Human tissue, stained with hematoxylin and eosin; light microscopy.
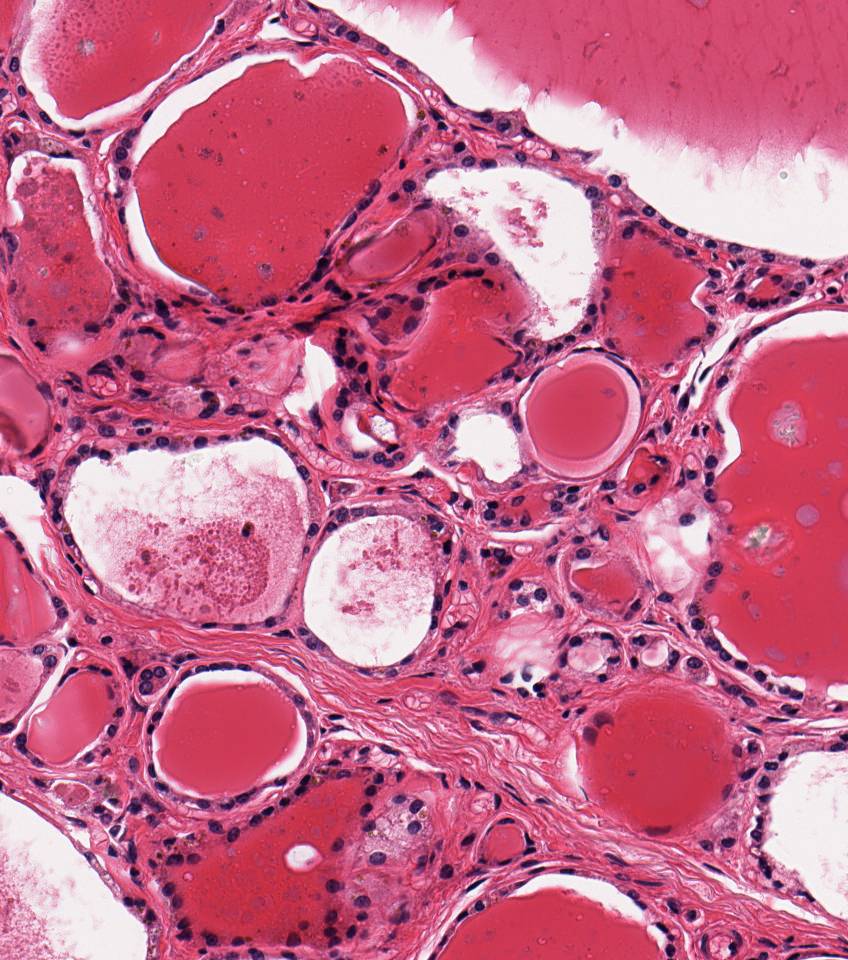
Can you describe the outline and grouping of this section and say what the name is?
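Closed round-to-oval follicles vary widely in size, largest at top right and right edge. Most hold homogeneous deep pink colloid. Single-layered flattened to low cuboidal cells with small dark round nuclei line them. Pink wavy collagen fibres cross the lower half, left to right. Thyroid.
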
